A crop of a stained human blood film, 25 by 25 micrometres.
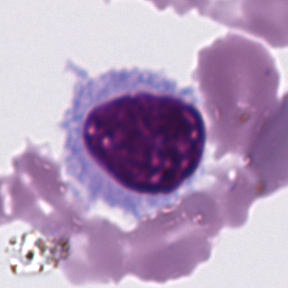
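Hairy cell in a stained smear of human peripheral blood, the central cell. The nucleus is oval, without indentation or lobes, and no distinct nucleolus stands out. The rim of cytoplasm is wider on the left side than on the right and shows no distinct granules.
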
